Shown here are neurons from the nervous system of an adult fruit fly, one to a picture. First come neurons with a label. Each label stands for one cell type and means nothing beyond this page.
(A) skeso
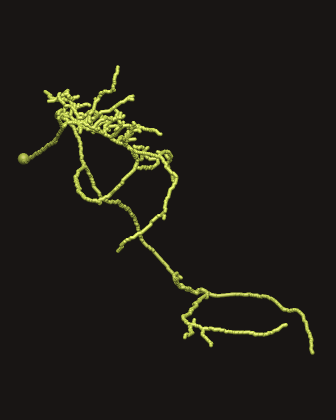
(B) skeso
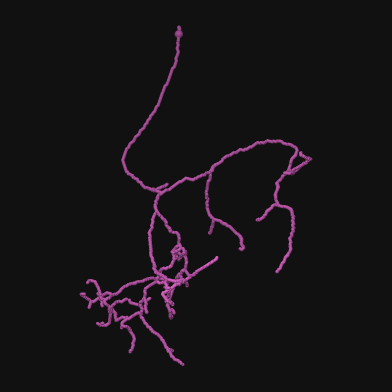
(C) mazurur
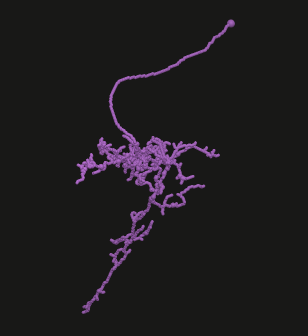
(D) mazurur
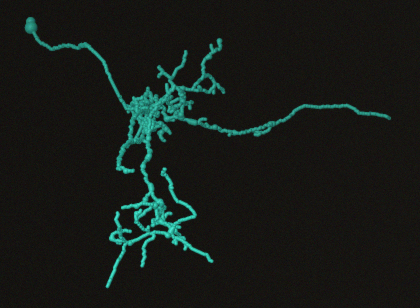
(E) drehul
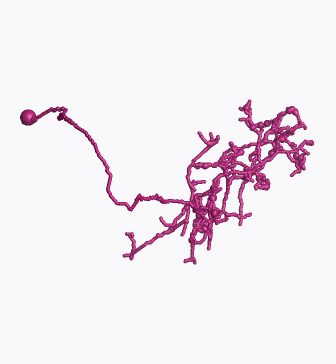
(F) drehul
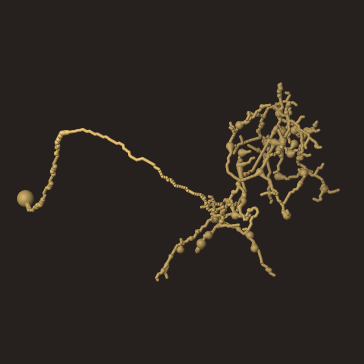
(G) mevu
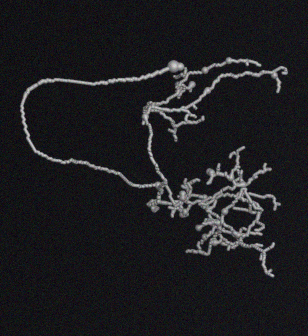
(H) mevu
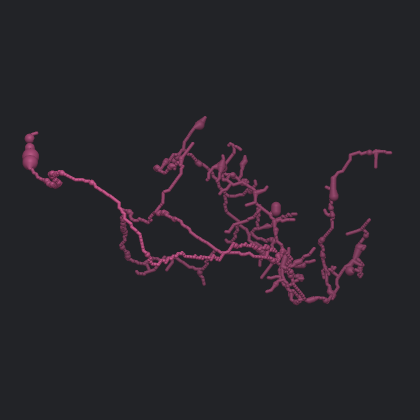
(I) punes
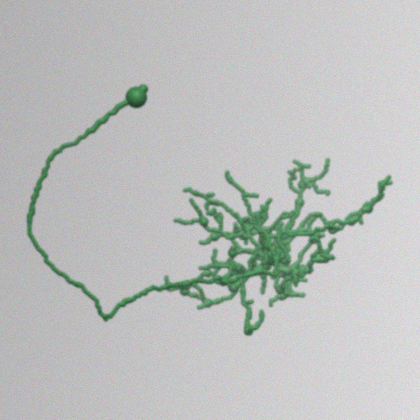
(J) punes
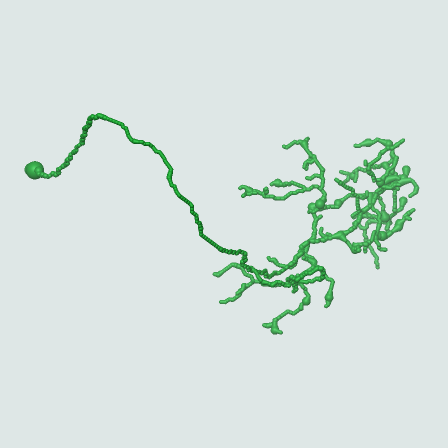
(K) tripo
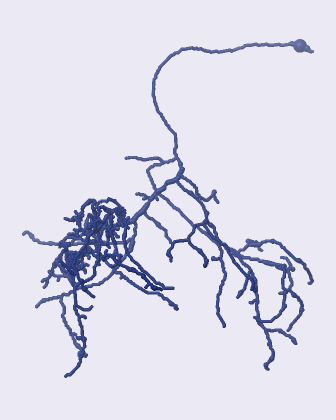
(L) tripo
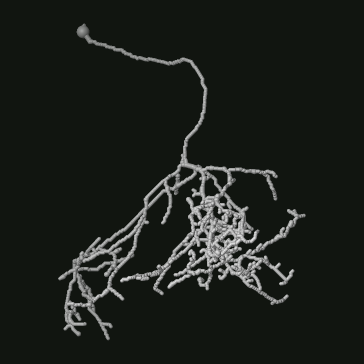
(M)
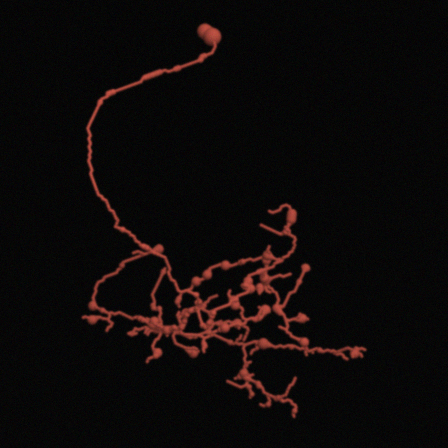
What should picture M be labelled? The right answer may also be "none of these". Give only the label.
drehul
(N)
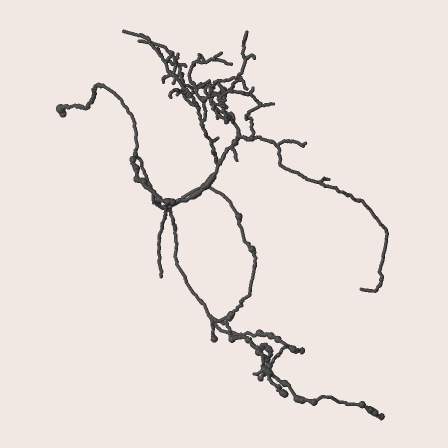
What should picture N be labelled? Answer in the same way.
skeso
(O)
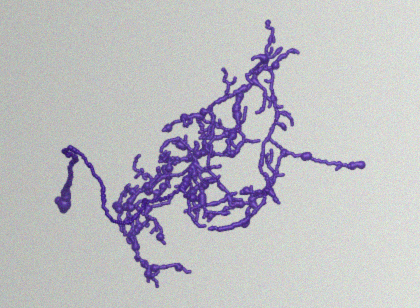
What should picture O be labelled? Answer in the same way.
none of these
